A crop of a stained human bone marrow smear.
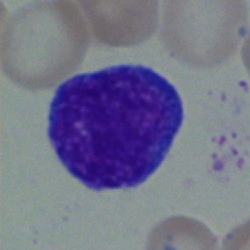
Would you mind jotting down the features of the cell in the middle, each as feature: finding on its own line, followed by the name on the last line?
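Outline: rounded, a few blunt angles, no surface projections
Nucleus: fills almost the whole cell
Cytoplasm: scant, at most a very thin rim at the edge
Chromatin: dark purple, clumped, small paler patches between clumps
Name: blast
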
